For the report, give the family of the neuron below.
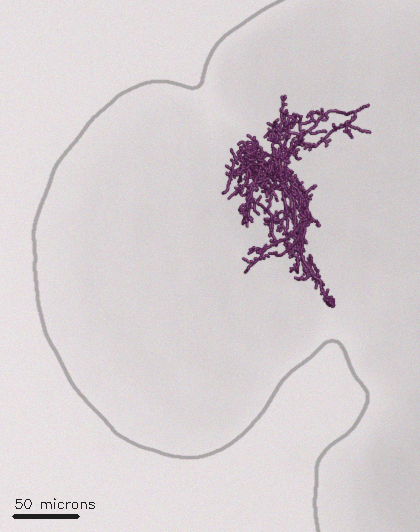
LoVP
